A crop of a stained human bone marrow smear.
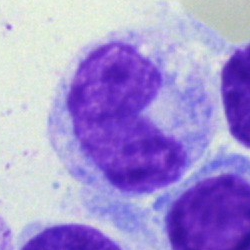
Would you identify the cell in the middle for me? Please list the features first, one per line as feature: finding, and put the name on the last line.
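Nucleus: kidney-shaped, deeply notched on the right
Cytoplasm: pale grey-blue, a fairly wide rim around the nucleus
Notch: filled by cytoplasm paler than the rest
Name: monocyte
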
